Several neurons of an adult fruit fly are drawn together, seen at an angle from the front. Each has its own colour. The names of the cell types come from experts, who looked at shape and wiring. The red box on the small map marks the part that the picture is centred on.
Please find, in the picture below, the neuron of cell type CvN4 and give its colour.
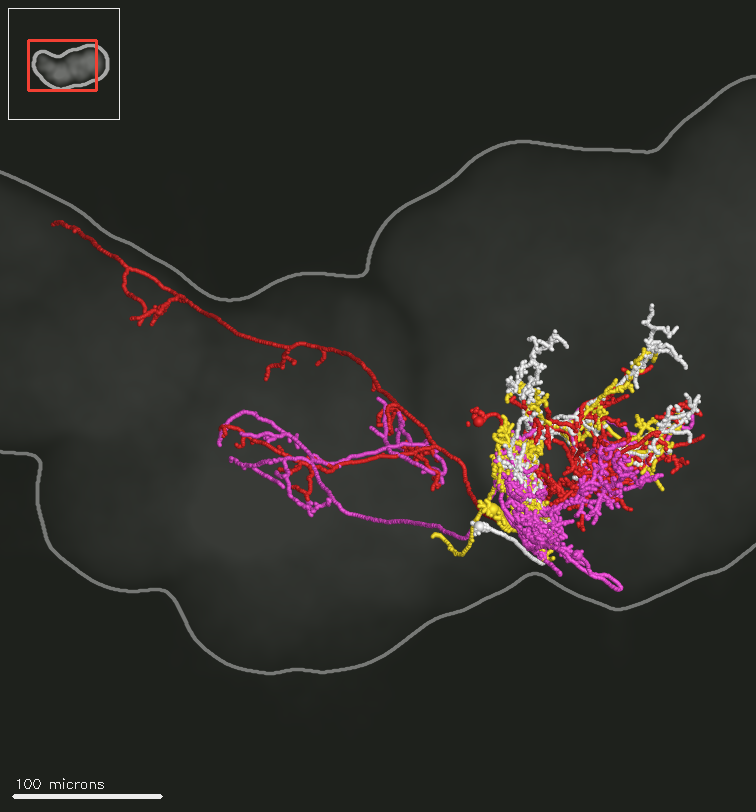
yellow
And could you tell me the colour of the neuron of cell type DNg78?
magenta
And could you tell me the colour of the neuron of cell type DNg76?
red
